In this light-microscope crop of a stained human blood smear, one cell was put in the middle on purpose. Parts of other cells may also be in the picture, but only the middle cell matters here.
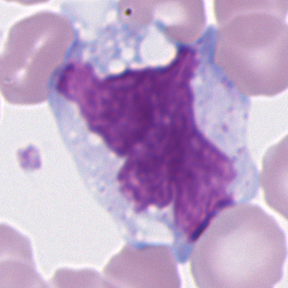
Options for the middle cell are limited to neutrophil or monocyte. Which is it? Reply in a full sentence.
The middle of this crop is occupied by a monocyte.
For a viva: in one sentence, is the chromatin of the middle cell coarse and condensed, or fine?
The key point is fine chromatin with no coarse clumps.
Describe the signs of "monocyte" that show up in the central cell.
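Two things in the cytoplasm of this monocyte match the usual picture.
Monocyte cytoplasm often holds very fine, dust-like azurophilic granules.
The fine, small purplish dots scattered through it here fit that.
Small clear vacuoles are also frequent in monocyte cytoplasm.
Several clear vacuoles sit in the cytoplasm above the nucleus. Besides these, the cytoplasm is abundant and pale grey-blue, and the large nucleus is irregular and folded, stretching from the upper left to the lower right of the cell.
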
